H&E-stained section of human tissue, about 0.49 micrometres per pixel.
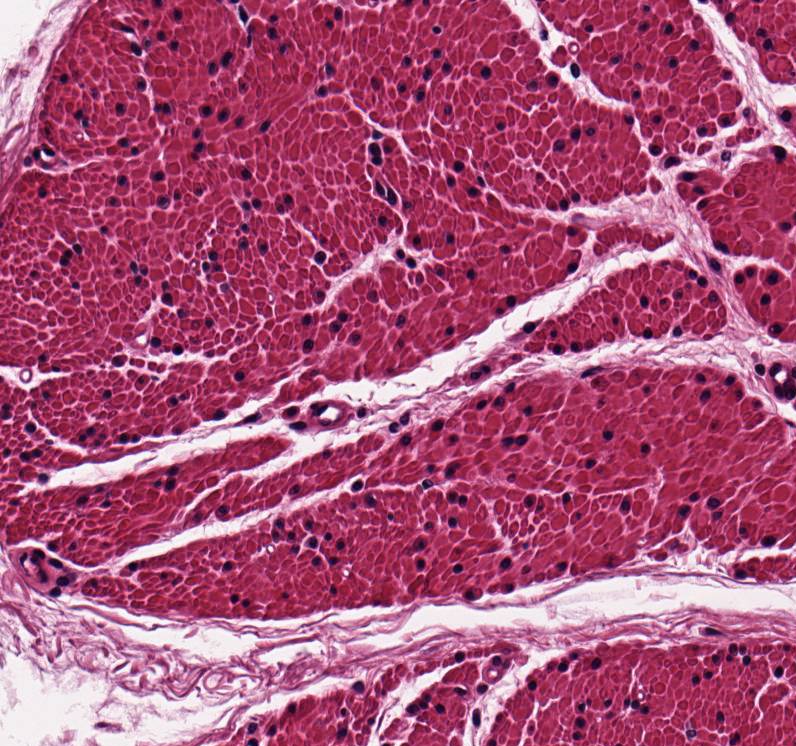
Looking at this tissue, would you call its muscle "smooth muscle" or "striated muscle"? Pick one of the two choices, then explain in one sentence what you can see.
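Smooth muscle. The field is filled by bundles of smooth muscle cells cut in cross-section, separated by pale septa.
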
